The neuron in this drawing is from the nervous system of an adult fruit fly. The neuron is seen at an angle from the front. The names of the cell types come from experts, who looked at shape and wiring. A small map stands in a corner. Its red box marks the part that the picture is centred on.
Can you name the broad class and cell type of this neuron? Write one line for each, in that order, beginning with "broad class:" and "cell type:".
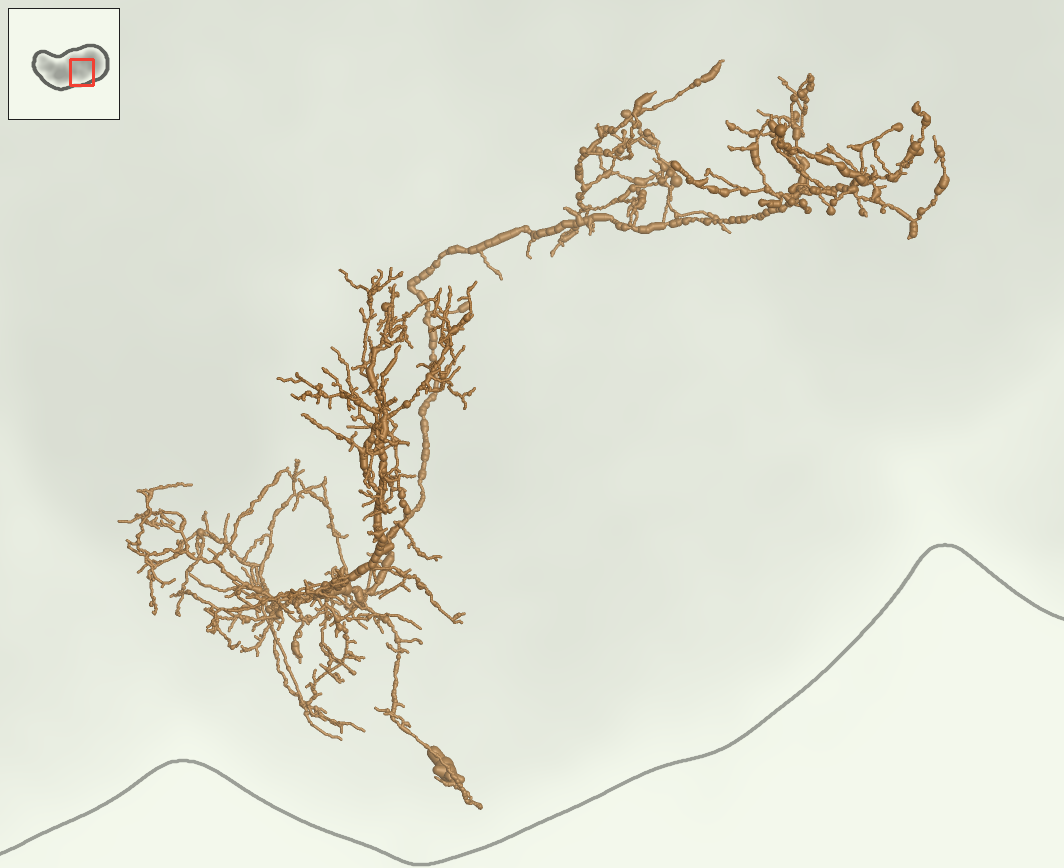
broad class: central-brain intrinsic neuron
cell type: GNG499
